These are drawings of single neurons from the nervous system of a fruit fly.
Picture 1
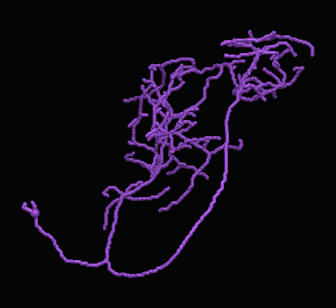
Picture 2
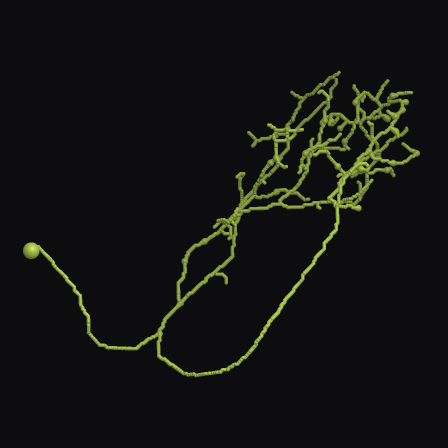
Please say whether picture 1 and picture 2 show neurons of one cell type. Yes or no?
no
